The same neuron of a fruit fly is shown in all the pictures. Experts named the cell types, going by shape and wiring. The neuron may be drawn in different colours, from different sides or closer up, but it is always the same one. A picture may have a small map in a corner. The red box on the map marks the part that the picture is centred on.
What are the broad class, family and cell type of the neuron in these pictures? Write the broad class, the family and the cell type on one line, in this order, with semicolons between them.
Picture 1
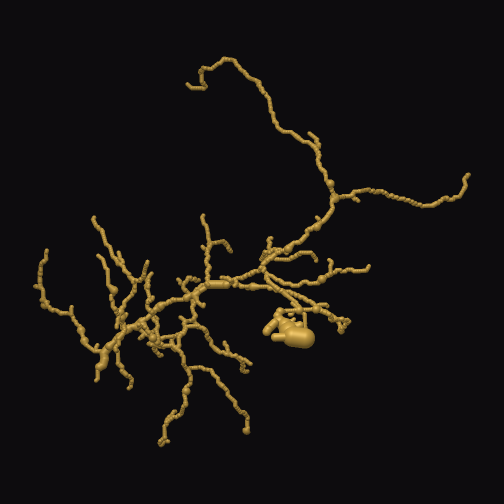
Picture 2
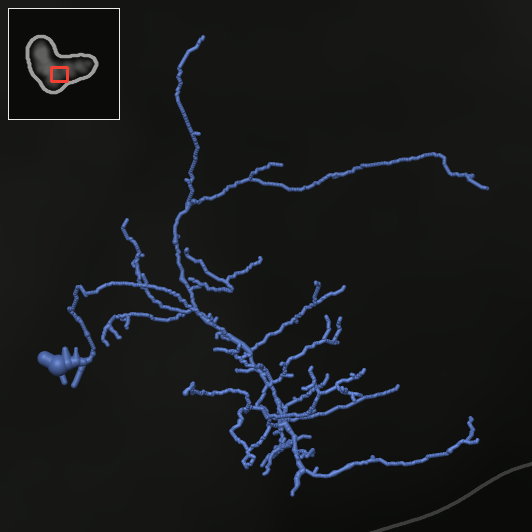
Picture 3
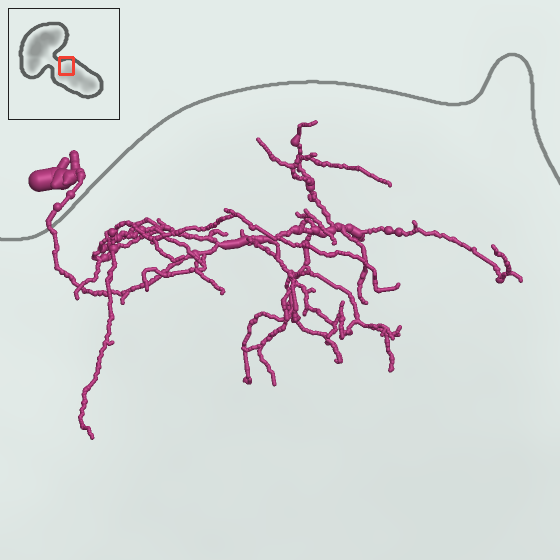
motor neuron of the nerve cord; hemilineage 15B; Ta depressor MN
